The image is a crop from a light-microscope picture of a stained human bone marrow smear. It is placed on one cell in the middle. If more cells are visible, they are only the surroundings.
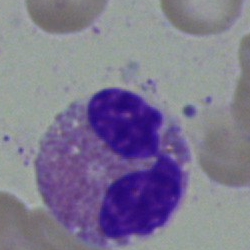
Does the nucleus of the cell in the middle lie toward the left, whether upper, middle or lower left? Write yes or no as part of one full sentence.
No, the nucleus sits toward the right, whether upper, middle or lower.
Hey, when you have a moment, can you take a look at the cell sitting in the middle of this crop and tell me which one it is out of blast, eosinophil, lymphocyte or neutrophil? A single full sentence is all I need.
At the center of the crop sits an eosinophil.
